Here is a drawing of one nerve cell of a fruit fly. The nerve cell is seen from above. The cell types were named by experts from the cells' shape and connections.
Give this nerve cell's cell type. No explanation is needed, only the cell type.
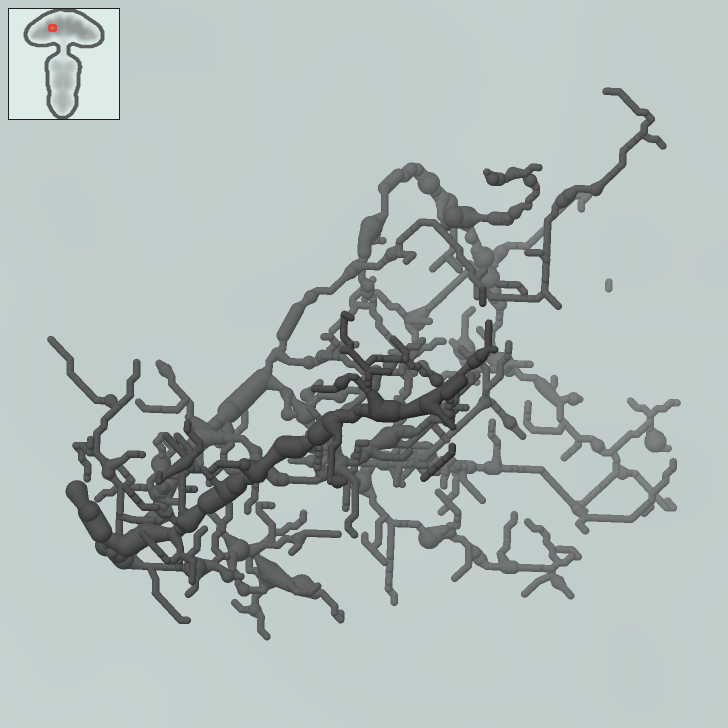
CB3400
